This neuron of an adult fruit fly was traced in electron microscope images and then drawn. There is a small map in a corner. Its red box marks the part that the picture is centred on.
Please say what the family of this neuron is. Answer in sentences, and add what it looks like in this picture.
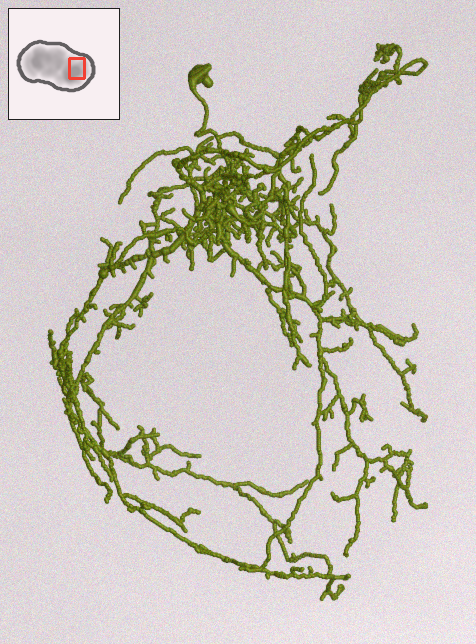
Its family is hemilineage 19A. It is a nerve-cord intrinsic neuron. More than a hundred branch ends can be seen. As drawn here it is taller than it is wide.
